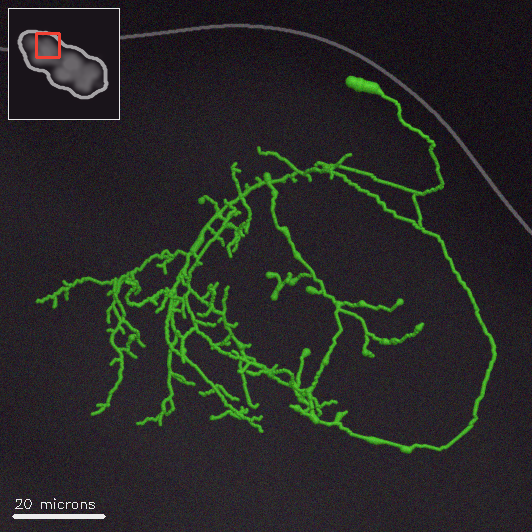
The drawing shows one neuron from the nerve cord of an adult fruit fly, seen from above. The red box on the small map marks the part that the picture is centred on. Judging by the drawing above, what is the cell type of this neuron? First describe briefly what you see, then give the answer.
By the scale bar it is about 100 microns wide in this view. The picture shows dozens of branch ends. This is a nerve-cord intrinsic neuron. Its cell type is IN09A088.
